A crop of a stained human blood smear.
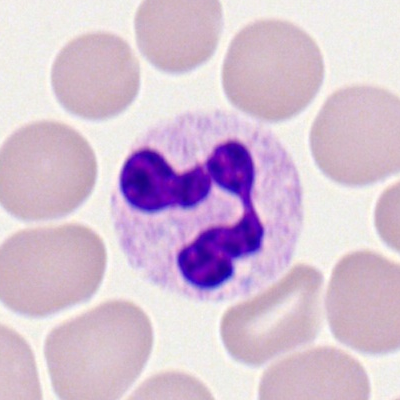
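Segmented neutrophil, stained human blood smear. Chromatin deep purple, densely clumped; no nucleoli visible. Fine lilac granules scattered evenly through the cytoplasm. No cytoplasmic vacuoles.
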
